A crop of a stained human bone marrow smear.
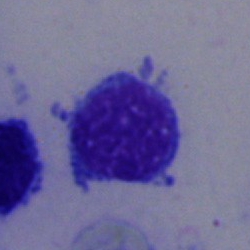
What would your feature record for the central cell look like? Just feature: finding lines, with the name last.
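Cytoplasm: hardly any visible around the nucleus
Nucleus: dark purple, filling almost the whole cell
Chromatin: dense, deep purple, scattered small pale spots
Surface: small bluish blebs projecting at several points around the edge
Name: lymphocyte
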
